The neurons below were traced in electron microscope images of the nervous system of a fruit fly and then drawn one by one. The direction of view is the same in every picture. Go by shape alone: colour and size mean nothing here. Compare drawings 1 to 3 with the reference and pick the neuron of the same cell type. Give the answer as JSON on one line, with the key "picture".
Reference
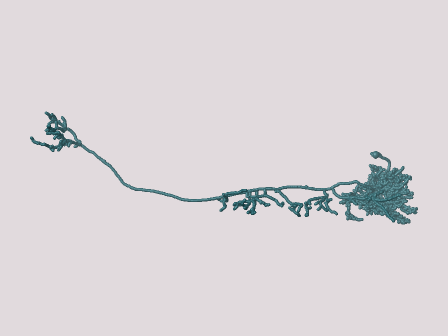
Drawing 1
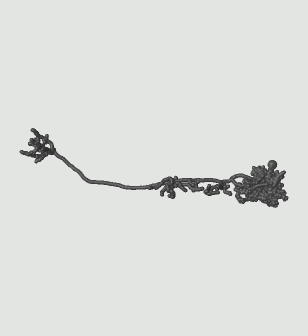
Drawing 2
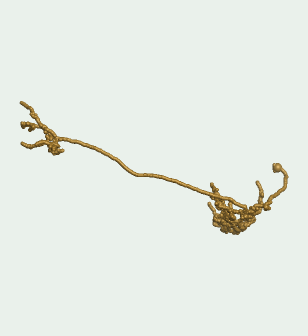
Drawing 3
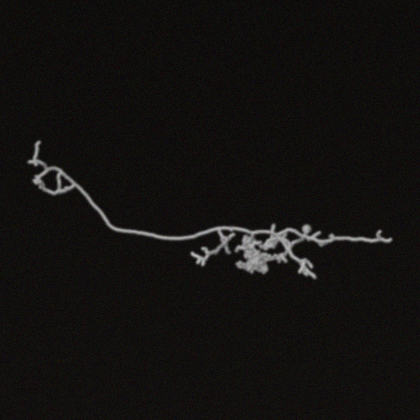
{"picture": 1}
